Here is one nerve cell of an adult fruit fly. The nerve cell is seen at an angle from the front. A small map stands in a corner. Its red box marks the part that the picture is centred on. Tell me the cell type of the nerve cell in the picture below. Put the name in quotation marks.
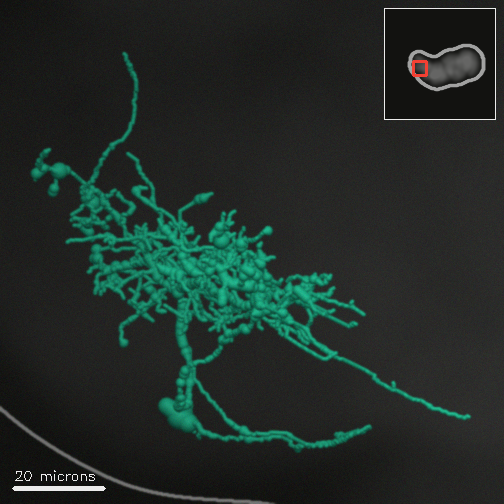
"IN13B019"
